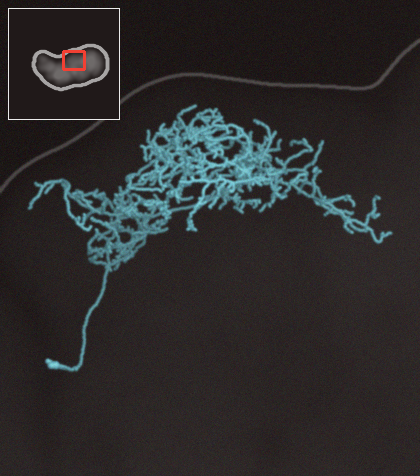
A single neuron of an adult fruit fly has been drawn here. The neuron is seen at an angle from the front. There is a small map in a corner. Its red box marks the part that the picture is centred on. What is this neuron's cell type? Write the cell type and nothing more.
LHAV3m1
